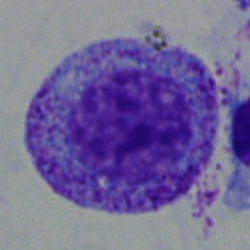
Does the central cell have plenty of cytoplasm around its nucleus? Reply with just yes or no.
Yes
